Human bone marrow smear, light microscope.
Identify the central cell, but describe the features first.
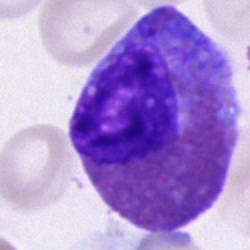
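The nucleus lies off-centre, toward the upper left of the cell. Abundant cytoplasm fills the lower and right parts of the cell. This cytoplasm is violet with a pinkish tinge, and fine reddish-purple granules are scattered throughout it. The cell is an eosinophil.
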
